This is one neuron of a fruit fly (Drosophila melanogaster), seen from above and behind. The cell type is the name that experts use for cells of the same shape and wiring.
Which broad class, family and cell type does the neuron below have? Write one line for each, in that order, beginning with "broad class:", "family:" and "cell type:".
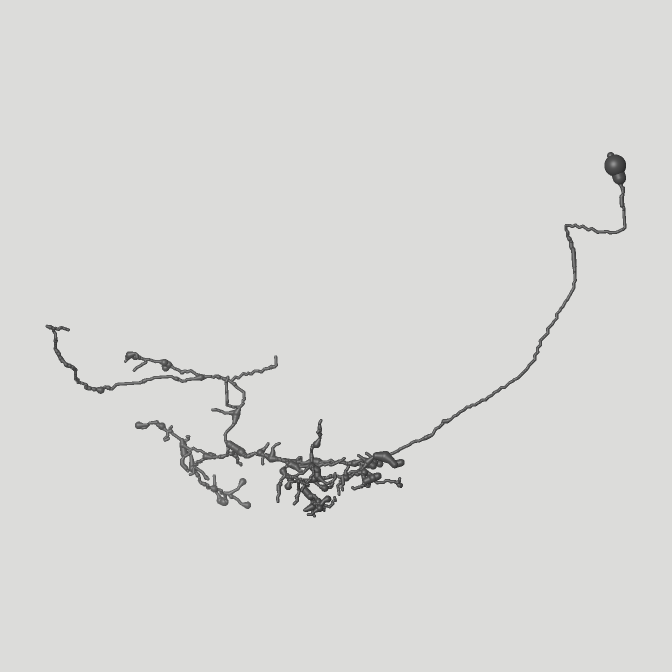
broad class: nerve-cord intrinsic neuron
family: hemilineage 09A
cell type: IN09A074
